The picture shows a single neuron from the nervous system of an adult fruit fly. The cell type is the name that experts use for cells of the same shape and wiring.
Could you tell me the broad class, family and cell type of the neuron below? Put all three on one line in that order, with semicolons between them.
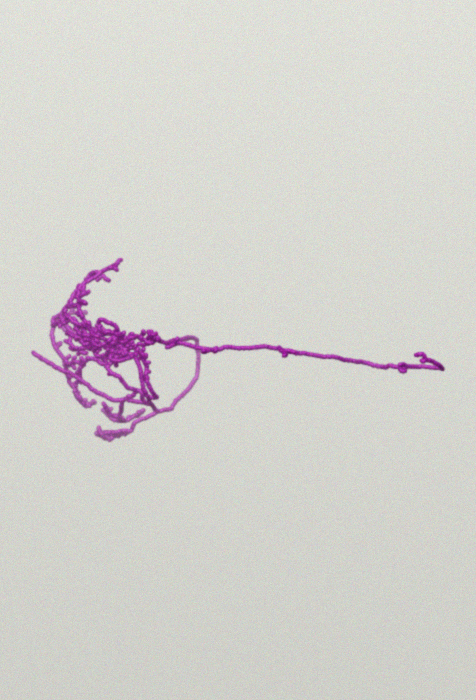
motor neuron of the nerve cord; MNad; MNad07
